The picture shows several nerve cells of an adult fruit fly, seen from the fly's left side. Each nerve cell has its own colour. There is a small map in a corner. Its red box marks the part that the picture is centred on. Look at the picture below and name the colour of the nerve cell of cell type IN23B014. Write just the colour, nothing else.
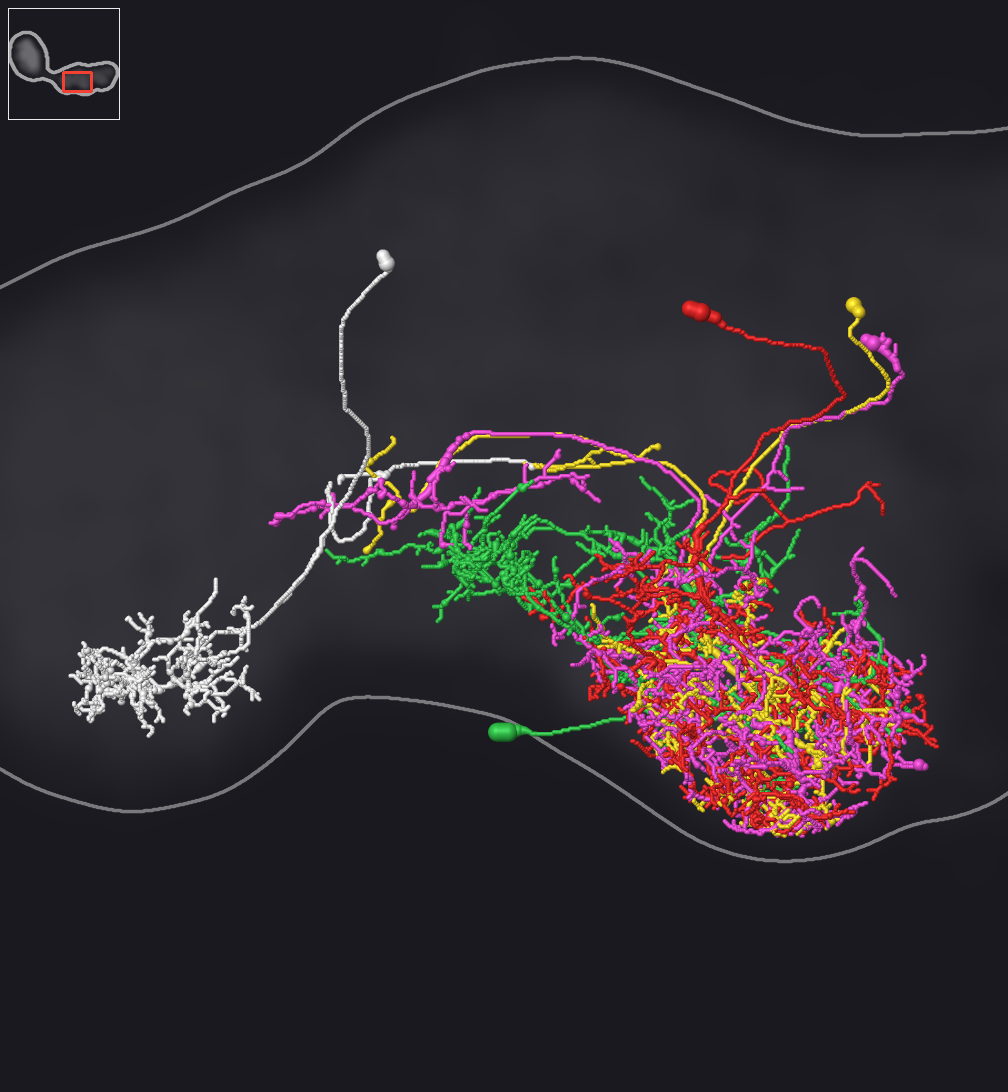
red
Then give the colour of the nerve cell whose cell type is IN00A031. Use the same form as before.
green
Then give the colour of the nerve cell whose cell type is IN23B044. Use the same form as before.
yellow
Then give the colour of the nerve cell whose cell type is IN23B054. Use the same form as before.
white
